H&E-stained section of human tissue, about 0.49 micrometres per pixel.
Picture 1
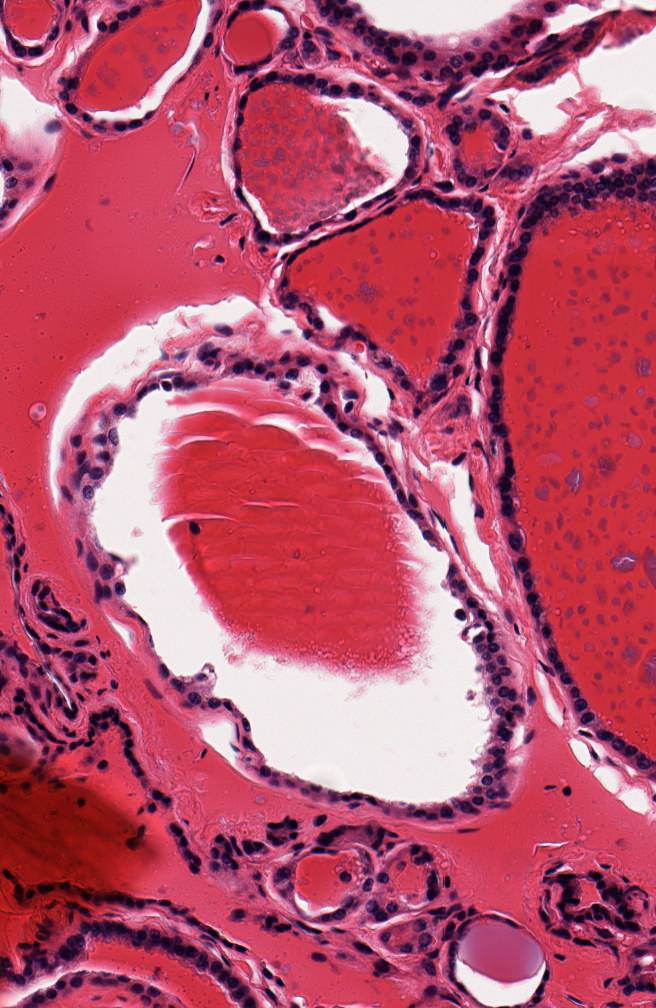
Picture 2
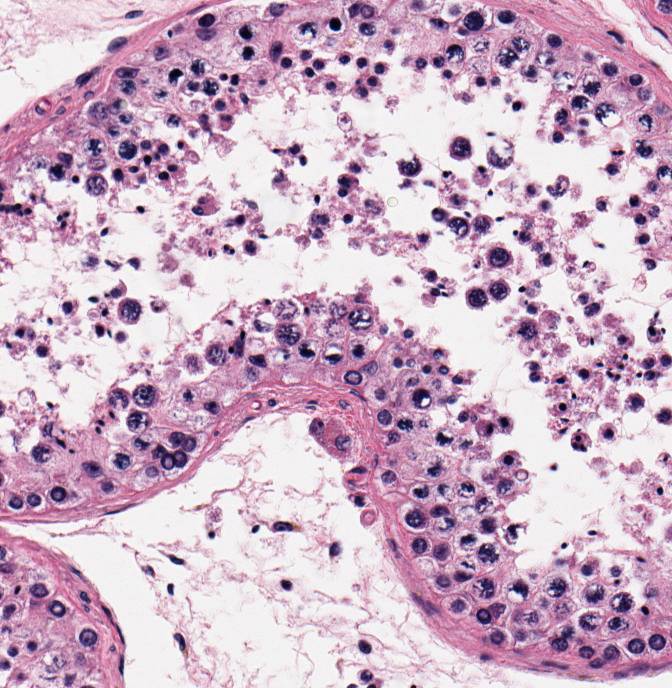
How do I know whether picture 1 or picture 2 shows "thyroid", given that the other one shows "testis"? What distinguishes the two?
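Thyroid is shown in picture 1 and testis in picture 2. The thyroid consists of rounded closed follicles of widely varying size, largest at the right edge and centre, with several small ones clustered along the lower edge. Each follicle has a single lining layer of flattened to low cuboidal cells with dark round nuclei, around a lumen filled with homogeneous eosinophilic colloid. The testis shows large tubules filling most of the field, with part of another cut at the lower left corner. In contrast, each tubule is bounded by a thin pink fibrous band with flattened nuclei and lined by many-layered epithelium of rounded cells, with numerous large round nuclei showing coarse, clumped chromatin typical of spermatocytes.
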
